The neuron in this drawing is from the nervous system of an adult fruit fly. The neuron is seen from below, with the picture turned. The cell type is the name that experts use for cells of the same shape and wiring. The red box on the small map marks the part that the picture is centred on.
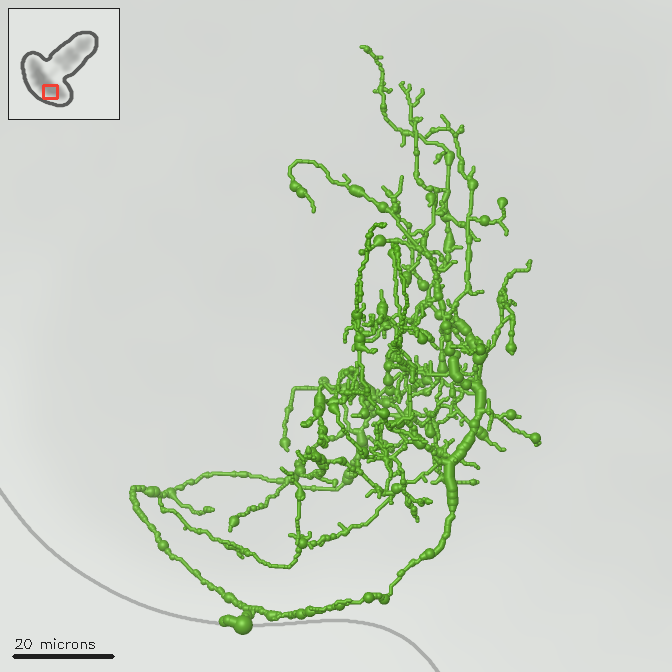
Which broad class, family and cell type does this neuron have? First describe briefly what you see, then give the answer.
By the scale bar it is about 120 microns tall in this view. In this view it is taller than it is wide. It is a central-brain intrinsic neuron. The family is hemilineage VLPa1_lateral. Its cell type is AVLP283.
